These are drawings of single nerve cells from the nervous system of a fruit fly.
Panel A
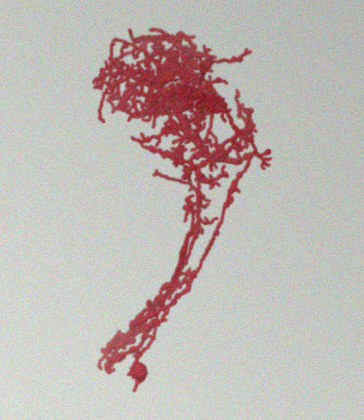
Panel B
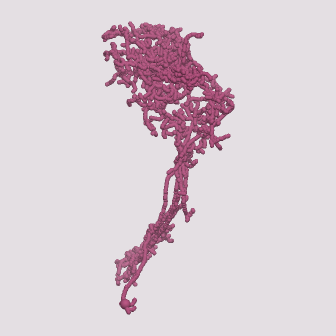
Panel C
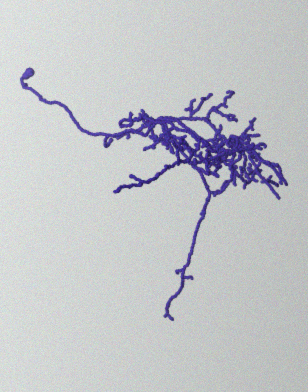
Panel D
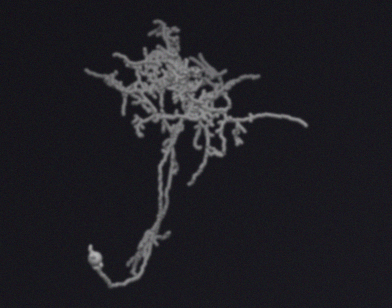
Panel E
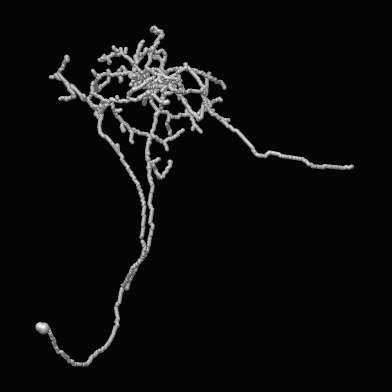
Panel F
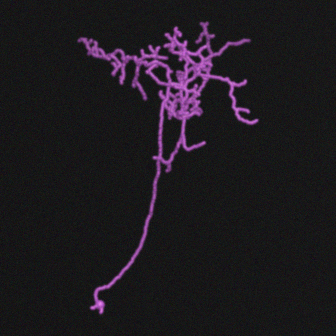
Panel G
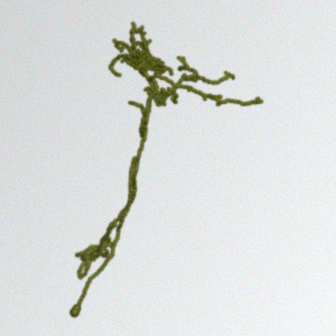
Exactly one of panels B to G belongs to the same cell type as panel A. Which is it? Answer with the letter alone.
B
